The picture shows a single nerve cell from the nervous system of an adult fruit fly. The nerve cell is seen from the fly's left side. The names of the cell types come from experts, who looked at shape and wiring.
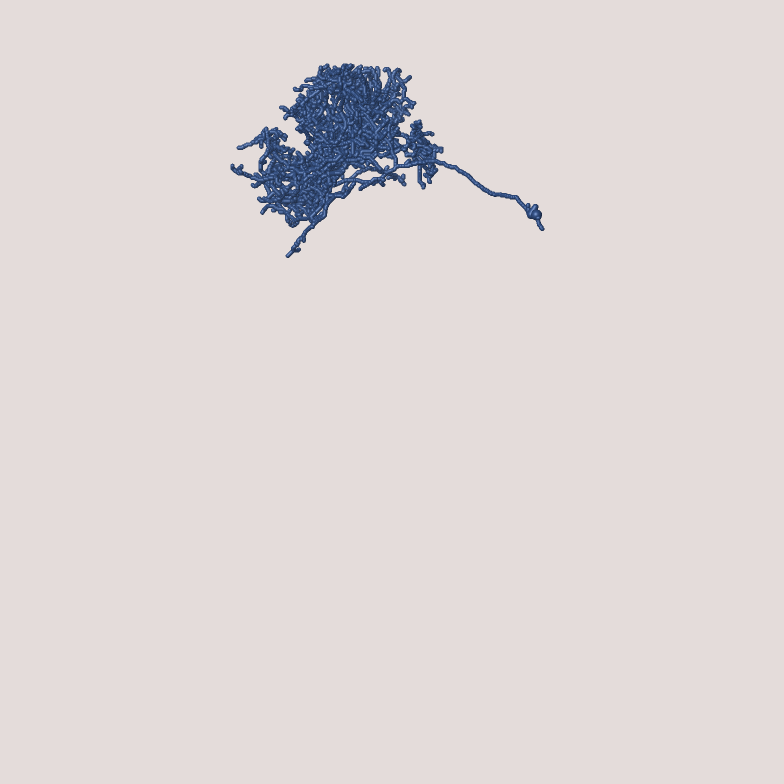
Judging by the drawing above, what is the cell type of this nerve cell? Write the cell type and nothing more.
SMP181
